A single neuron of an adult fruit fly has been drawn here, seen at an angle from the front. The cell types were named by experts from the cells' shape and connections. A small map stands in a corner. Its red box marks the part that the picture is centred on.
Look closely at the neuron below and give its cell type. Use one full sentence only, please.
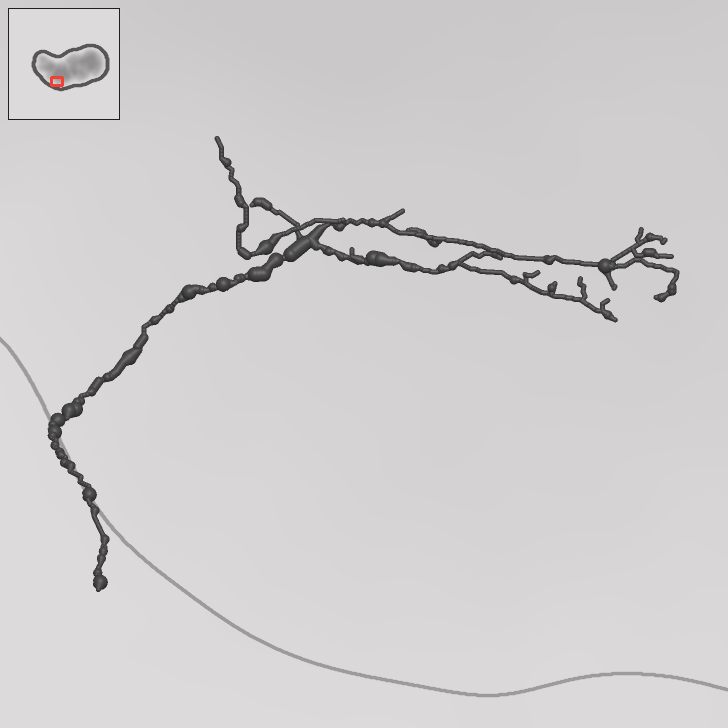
The cell type of the neuron here is SNta30.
